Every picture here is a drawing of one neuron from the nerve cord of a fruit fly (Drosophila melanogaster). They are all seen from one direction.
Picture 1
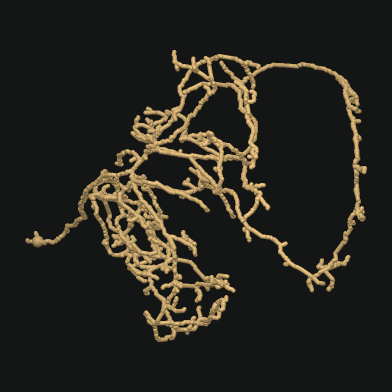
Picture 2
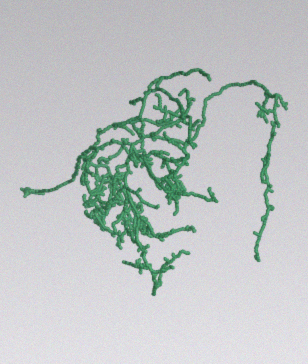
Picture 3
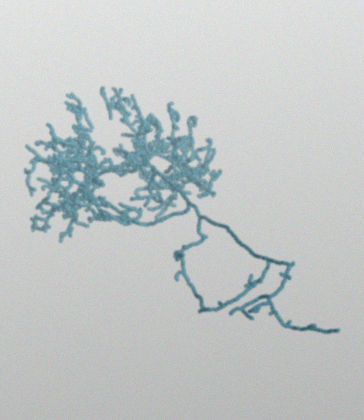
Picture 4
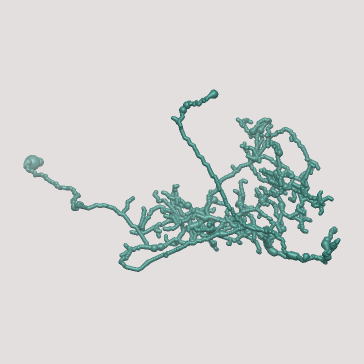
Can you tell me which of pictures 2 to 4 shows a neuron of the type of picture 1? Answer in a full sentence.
The neuron in picture 2 is of the same cell type.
